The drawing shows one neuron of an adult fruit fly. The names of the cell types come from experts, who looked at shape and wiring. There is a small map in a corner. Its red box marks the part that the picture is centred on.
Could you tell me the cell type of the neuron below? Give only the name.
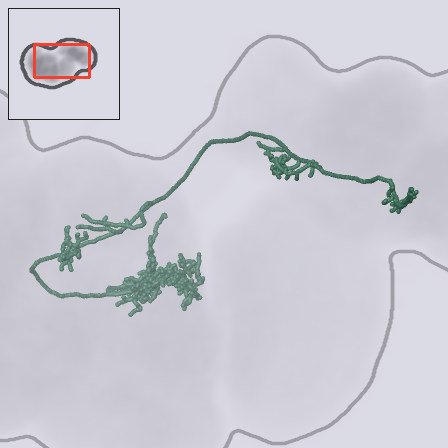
DNb02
